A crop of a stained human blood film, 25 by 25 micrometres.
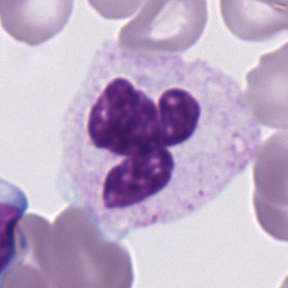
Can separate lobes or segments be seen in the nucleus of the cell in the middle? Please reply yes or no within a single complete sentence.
Yes, what this cell has is a nucleus split into segments.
